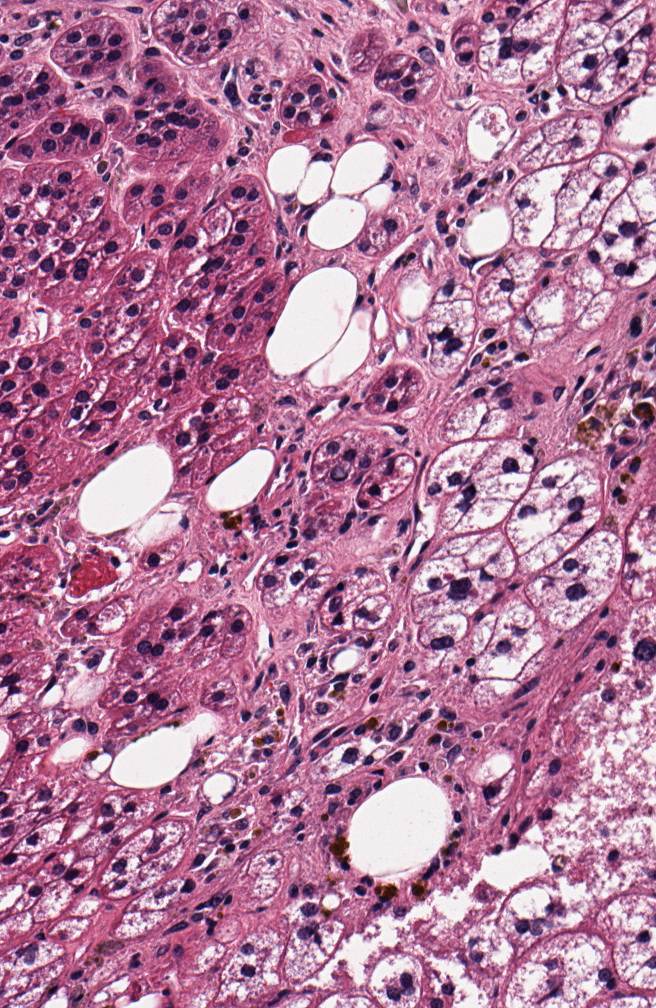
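Adrenal gland, haematoxylin and eosin stained section. Looking at the upper left first, I find nests built of cells with granular pink cytoplasm. On the right side, though, the nest cells have pale, finely vacuolated cytoplasm. I also notice small clusters of brown granular pigment in the middle and on the right of the field. The lower right corner is loose and torn, with little intact structure left.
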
